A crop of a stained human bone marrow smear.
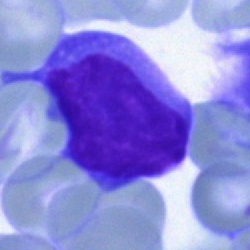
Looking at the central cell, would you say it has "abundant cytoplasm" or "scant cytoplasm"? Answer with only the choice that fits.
Scant cytoplasm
